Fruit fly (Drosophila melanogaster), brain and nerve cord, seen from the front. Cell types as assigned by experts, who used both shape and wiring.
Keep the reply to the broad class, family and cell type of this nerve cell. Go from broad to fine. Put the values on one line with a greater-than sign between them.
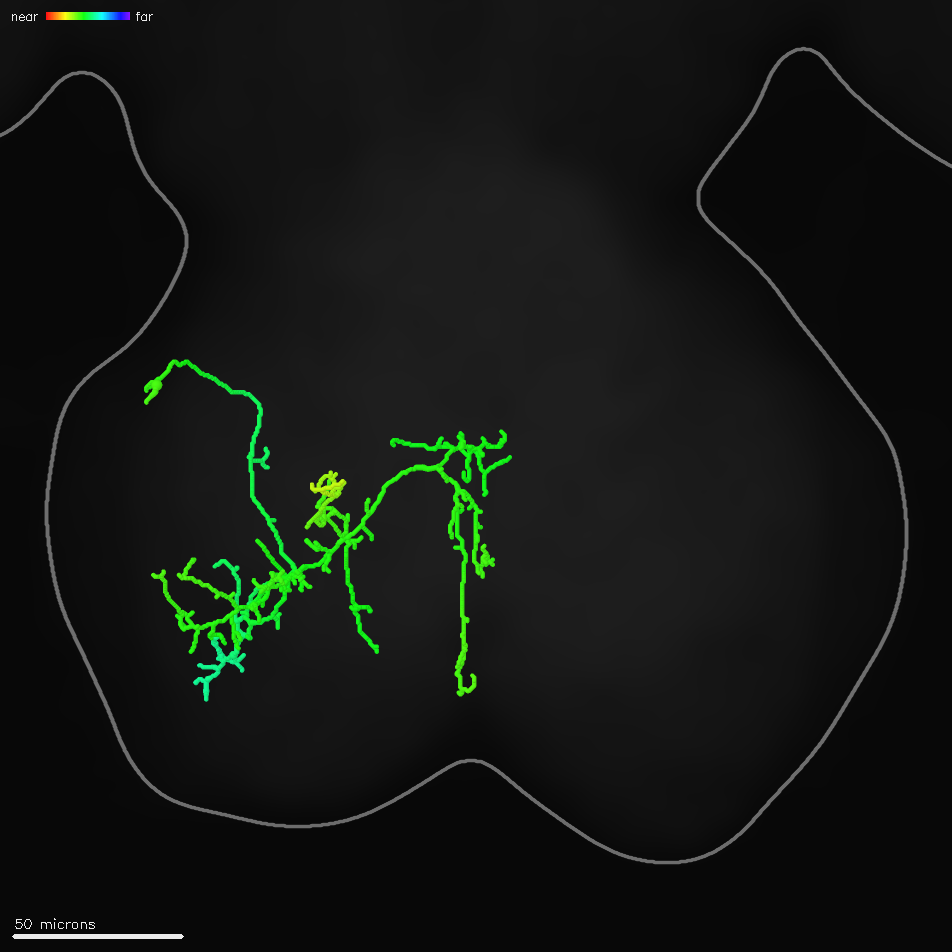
nerve-cord intrinsic neuron > hemilineage 19A > IN19A109_a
